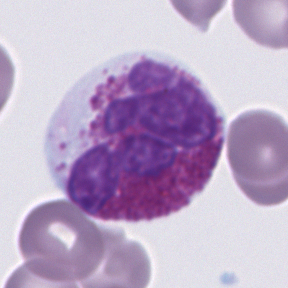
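Eosinophil, central cell in a stained smear of peripheral blood. The nucleus is divided into several lobes, and its chromatin stains dark purple. The cytoplasm holds many coarse red-pink granules, packed most densely in the lower right of the cell.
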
